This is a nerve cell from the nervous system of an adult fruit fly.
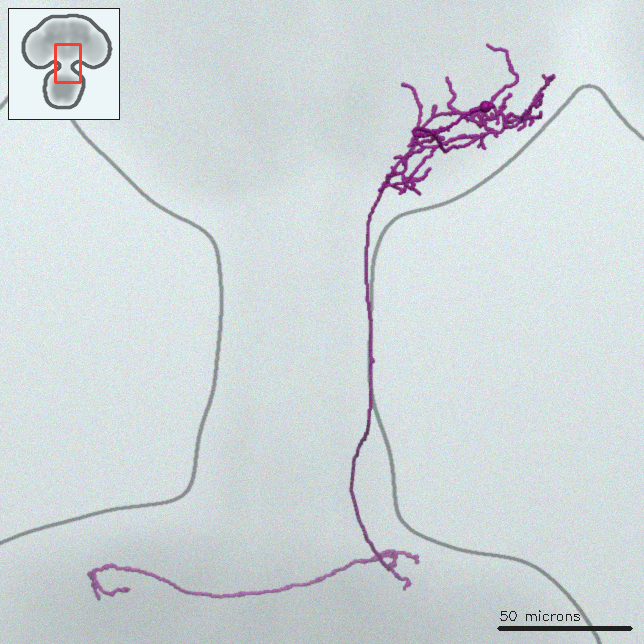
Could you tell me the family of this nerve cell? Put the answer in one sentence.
The family is hemilineage MX12.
